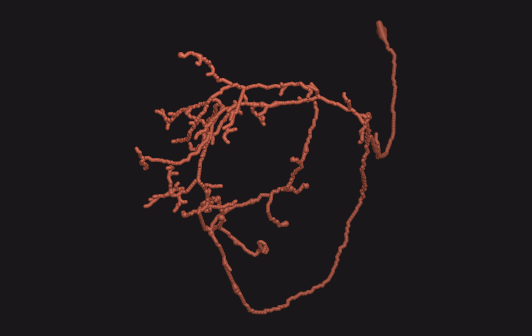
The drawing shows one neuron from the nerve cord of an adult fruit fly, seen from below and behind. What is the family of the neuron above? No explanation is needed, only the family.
hemilineage 09A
